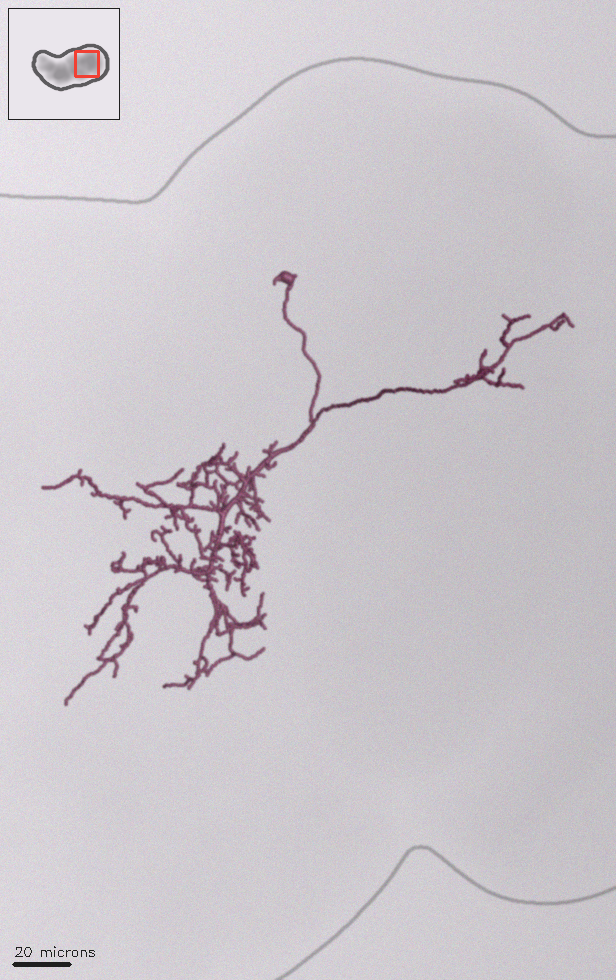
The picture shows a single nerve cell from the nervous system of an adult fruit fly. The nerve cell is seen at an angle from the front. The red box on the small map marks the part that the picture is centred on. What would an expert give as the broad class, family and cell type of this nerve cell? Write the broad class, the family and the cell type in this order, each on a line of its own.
central-brain intrinsic neuron
hemilineage DL1_ventral
AOTU049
